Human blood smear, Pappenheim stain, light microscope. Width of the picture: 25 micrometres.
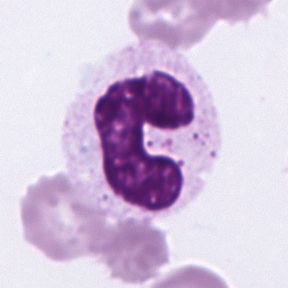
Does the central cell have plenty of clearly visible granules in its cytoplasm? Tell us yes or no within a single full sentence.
Yes, there is a large number of visible granules in the cell's cytoplasm.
